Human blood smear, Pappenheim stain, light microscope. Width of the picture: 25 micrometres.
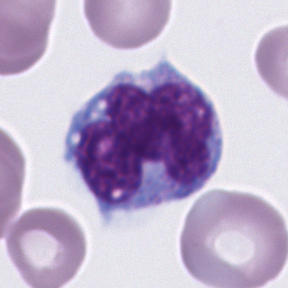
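Monocyte, the nucleated cell at the centre of a stained smear of human peripheral blood. Its outline is irregular rather than smoothly round, with small pointed cytoplasmic tags projecting from the upper right and lower left. The cytoplasm contains no coarse or brightly coloured granules, though a few tiny clear vacuoles lie along the left edge of the cell. The cell measures about 14 micrometres across, and the nucleus fills about 70% of its area.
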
